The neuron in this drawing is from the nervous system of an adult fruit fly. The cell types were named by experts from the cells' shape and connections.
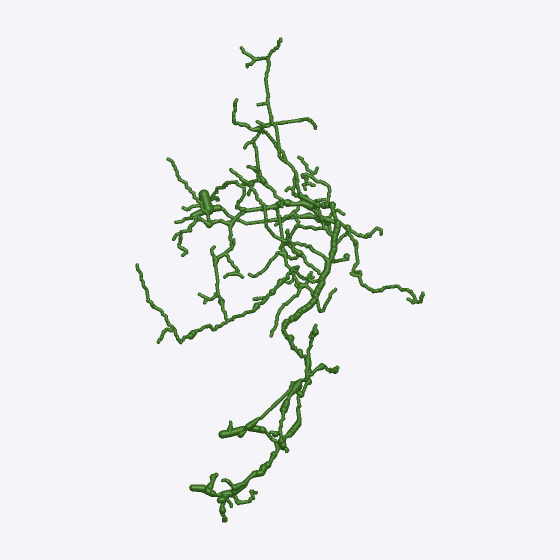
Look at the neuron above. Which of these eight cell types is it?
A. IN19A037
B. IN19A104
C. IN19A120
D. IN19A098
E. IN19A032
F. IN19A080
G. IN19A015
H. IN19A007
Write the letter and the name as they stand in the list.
F. IN19A080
